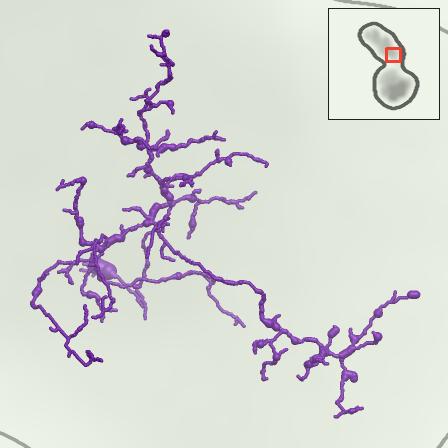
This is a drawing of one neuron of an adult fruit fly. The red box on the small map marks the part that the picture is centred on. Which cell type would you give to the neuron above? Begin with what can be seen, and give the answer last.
Dozens of branch ends can be seen. In this view it is about as wide as it is tall. It is a nerve-cord intrinsic neuron. It is of cell type IN21A083.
